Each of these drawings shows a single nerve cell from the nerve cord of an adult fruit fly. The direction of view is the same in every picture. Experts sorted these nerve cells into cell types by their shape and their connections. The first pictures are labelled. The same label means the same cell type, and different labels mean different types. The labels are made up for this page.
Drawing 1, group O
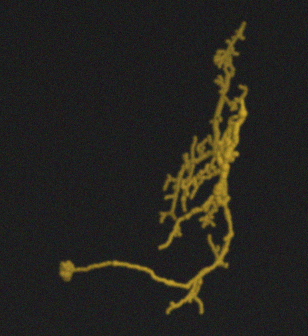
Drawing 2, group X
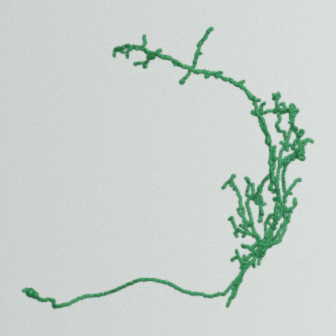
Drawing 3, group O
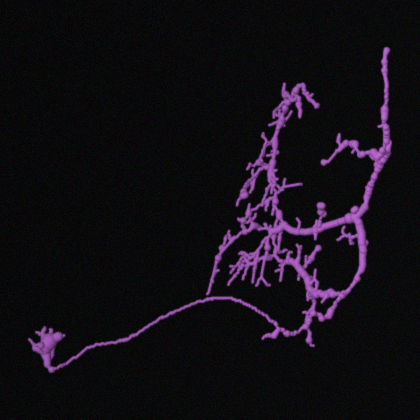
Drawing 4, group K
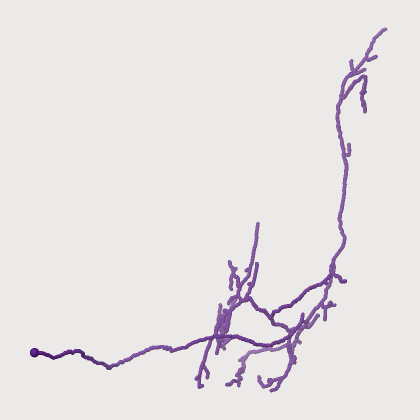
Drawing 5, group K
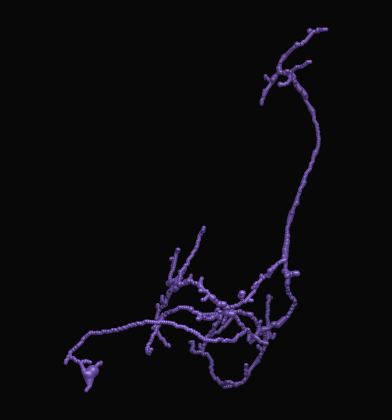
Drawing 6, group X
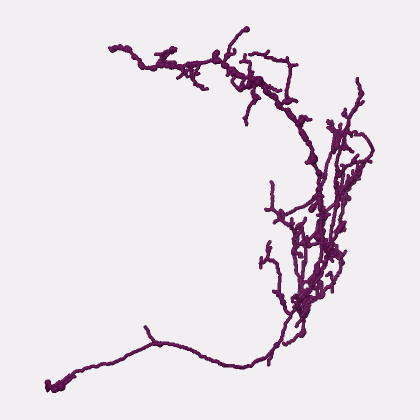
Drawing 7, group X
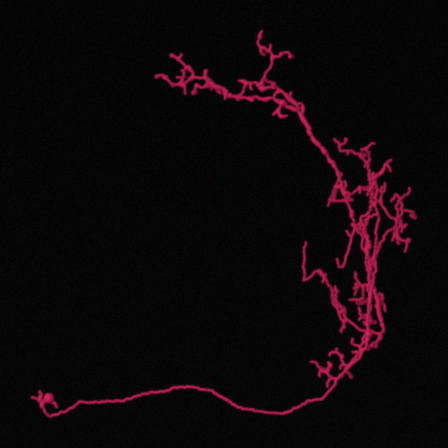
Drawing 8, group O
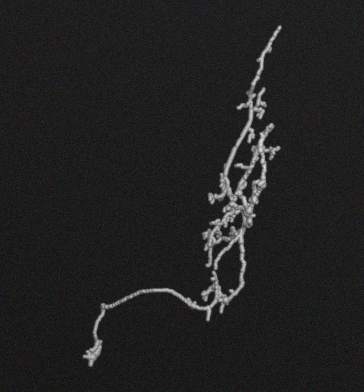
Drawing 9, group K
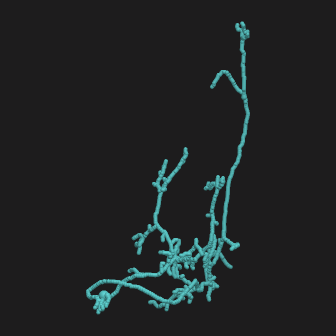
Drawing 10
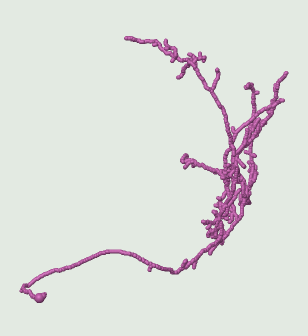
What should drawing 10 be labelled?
group X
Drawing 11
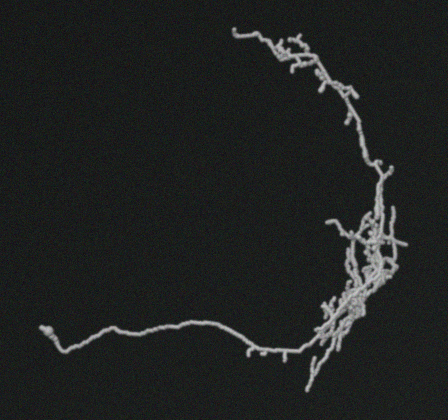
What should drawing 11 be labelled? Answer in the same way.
group X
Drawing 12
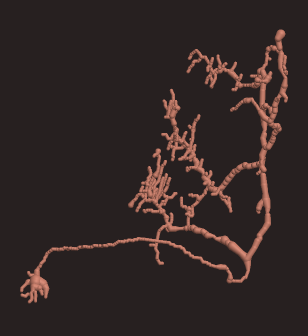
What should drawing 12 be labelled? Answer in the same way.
group O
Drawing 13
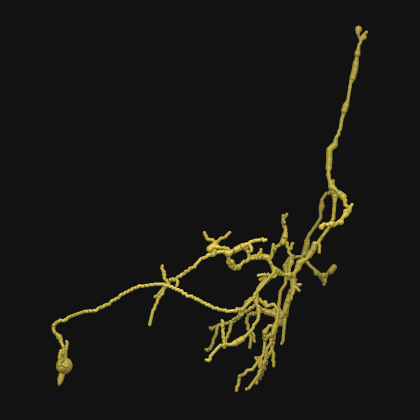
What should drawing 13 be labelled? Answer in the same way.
group K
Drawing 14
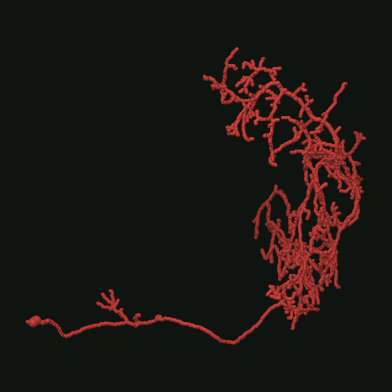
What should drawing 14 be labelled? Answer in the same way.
group X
